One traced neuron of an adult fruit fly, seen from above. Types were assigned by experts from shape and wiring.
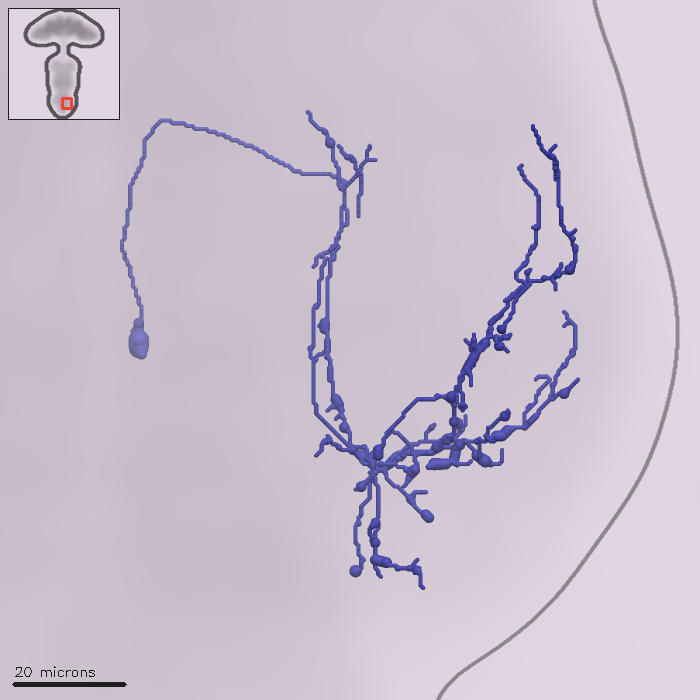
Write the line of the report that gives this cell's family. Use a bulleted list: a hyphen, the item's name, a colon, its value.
- family: hemilineage 14A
